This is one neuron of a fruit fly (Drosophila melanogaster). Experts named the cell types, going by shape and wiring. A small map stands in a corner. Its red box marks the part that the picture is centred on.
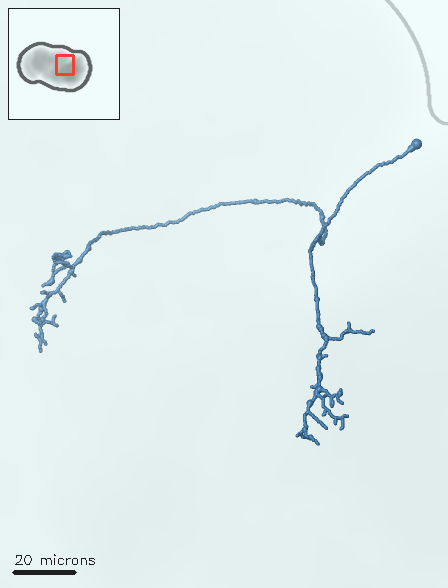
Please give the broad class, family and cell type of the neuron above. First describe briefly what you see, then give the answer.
The cell body is at the upper right of the picture. By the scale bar it is about 130 microns wide in this view. It is a visual projection neuron. Its family is hemilineage VPNd3. Its cell type is LC9.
